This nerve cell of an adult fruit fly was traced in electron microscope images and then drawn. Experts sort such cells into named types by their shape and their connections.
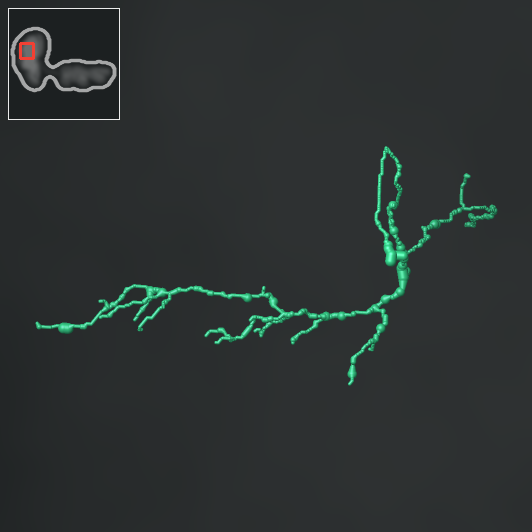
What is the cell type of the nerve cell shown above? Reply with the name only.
CB1638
